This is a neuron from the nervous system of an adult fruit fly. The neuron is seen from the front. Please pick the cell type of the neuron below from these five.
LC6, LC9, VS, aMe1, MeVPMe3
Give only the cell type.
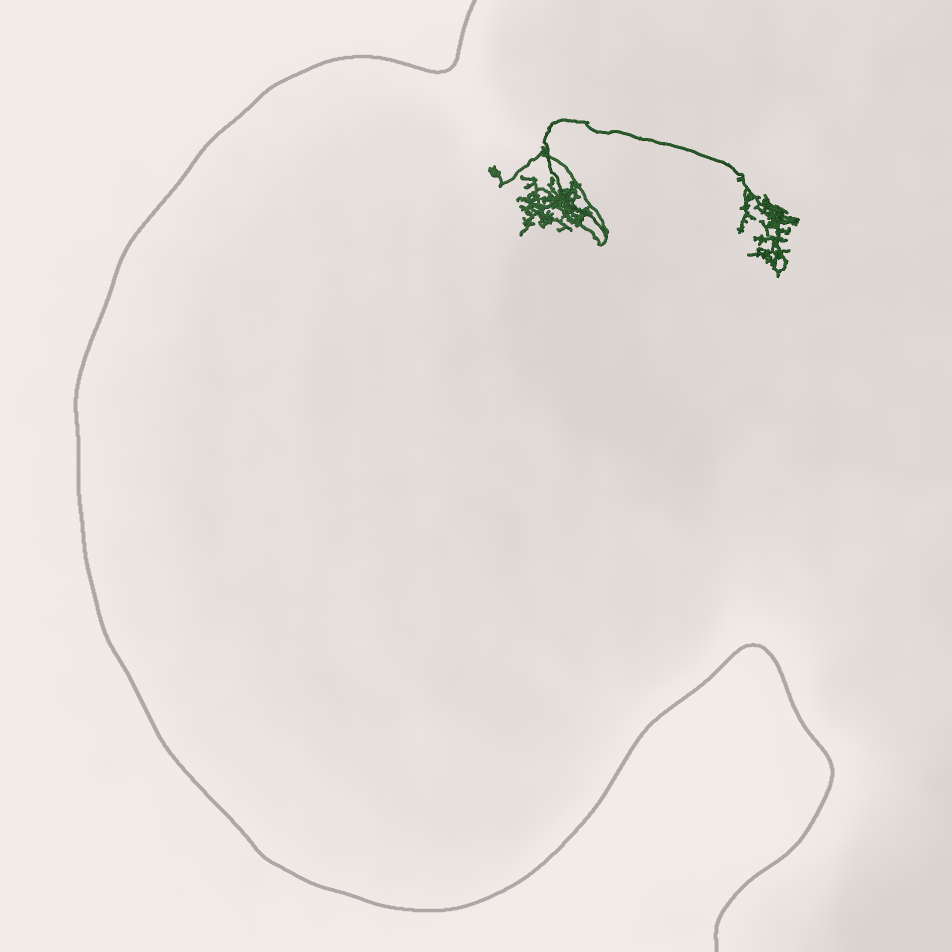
LC9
